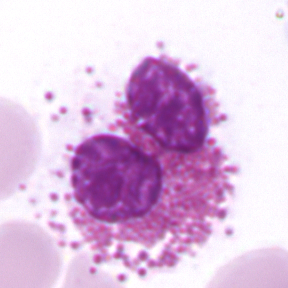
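Eosinophil, the cell in the middle: I count two lobes, one to the upper right and the other to the lower left. Both have dense, dark purple chromatin. Many coarse, round, reddish-pink granules pack the cytoplasm, and they seem most crowded below and to the right of the lobes.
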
